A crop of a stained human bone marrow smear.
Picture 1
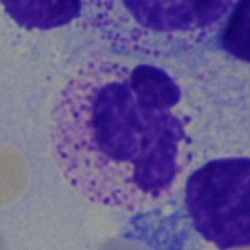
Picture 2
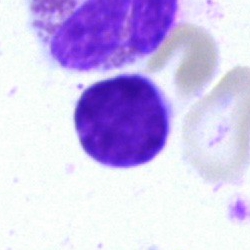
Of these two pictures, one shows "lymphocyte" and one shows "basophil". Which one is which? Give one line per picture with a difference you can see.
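The cell in picture 1 is a basophil. The cytoplasm holds many small purple granules.
The cell in picture 2 is a lymphocyte. No granules are seen in the cell.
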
